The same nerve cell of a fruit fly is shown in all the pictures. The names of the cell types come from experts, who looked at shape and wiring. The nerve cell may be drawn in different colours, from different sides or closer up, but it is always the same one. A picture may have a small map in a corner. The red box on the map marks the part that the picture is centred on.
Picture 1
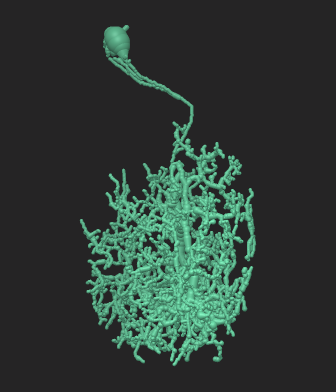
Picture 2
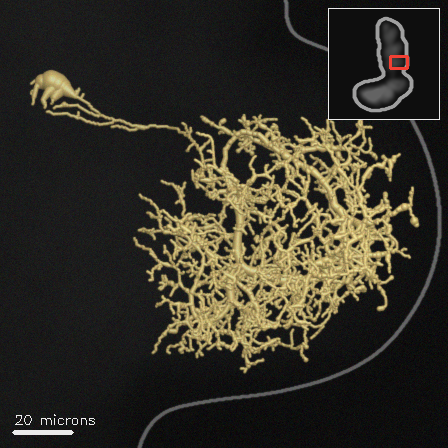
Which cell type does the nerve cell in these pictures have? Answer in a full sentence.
The cell type is IN19A007.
